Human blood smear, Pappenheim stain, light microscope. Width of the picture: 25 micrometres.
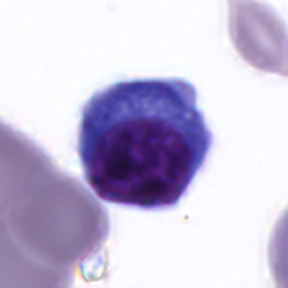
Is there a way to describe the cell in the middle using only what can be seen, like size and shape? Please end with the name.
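The cell is about 12 micrometres across. Its chromatin is dark purple and coarsely clumped, and the cytoplasm stains a deep blue. That rim of cytoplasm is widest above the nucleus and very thin along the bottom edge. Above the nucleus, the upper cytoplasm has a paler, finely mottled patch. This is a plasma cell.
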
